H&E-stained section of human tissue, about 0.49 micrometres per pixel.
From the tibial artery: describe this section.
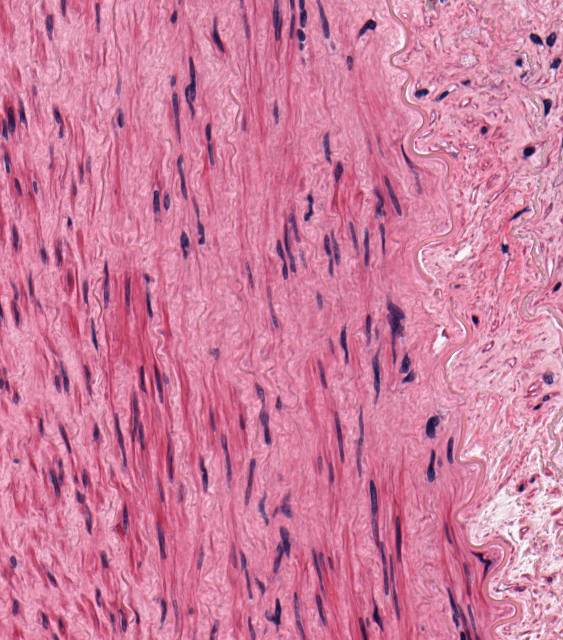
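A dense band of smooth muscle occupies roughly the left three-quarters of the field, and a narrower strip of looser tissue runs along the right edge. Its cells lie parallel, running roughly top to bottom with a slight slant. Each nucleus is dark, elongated and cigar-shaped, with blunt ends. The cytoplasm is pink and finely fibrillar, and no cross-striations are visible.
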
